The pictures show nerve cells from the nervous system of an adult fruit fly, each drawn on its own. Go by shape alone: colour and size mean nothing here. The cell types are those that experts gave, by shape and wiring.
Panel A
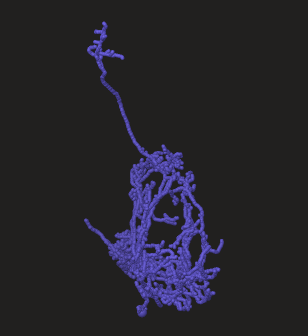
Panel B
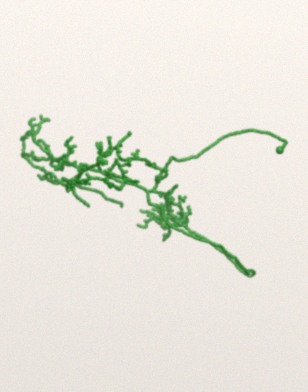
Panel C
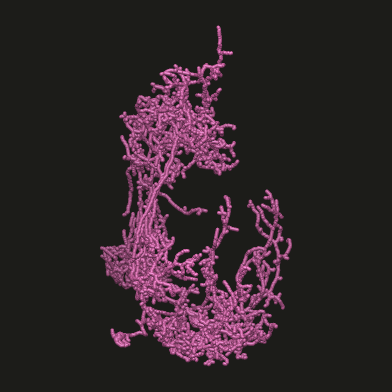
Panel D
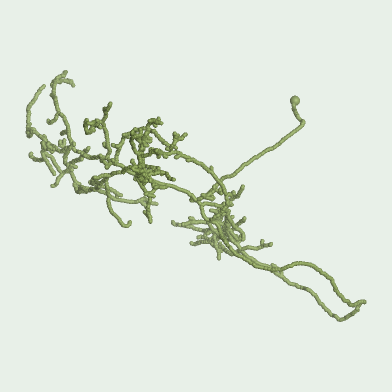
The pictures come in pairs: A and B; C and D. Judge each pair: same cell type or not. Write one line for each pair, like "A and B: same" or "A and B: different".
A and B: different
C and D: different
